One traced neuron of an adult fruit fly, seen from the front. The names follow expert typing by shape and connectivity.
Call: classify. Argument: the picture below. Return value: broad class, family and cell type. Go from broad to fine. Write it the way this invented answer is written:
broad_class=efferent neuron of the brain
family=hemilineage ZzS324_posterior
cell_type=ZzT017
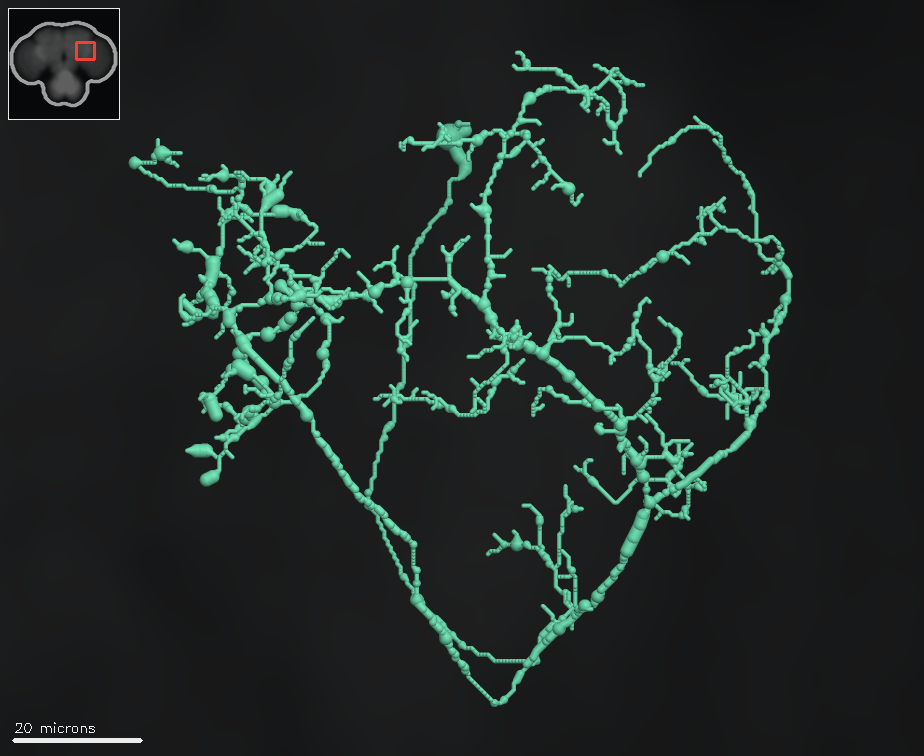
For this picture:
broad_class=central-brain intrinsic neuron
family=hemilineage VLPp1
cell_type=AVLP557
